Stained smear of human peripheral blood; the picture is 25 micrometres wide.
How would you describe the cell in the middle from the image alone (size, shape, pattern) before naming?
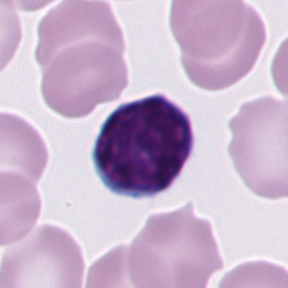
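Nucleus a single round mass, no lobes, about 8 micrometres across, filling about 90% of the cell's area. Outline smooth, roundly oval. Chromatin dark purple, coarsely clumped. Cytoplasm only a thin blue rim, mostly along the lower-left edge. Typical lymphocyte.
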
